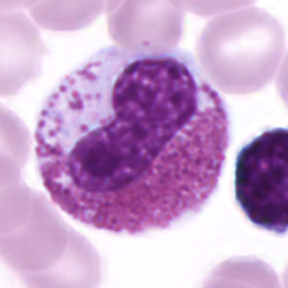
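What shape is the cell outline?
It is round.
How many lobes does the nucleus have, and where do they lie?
Two, one to the upper right and one to the lower left.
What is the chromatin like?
Coarsely clumped.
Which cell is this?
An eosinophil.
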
